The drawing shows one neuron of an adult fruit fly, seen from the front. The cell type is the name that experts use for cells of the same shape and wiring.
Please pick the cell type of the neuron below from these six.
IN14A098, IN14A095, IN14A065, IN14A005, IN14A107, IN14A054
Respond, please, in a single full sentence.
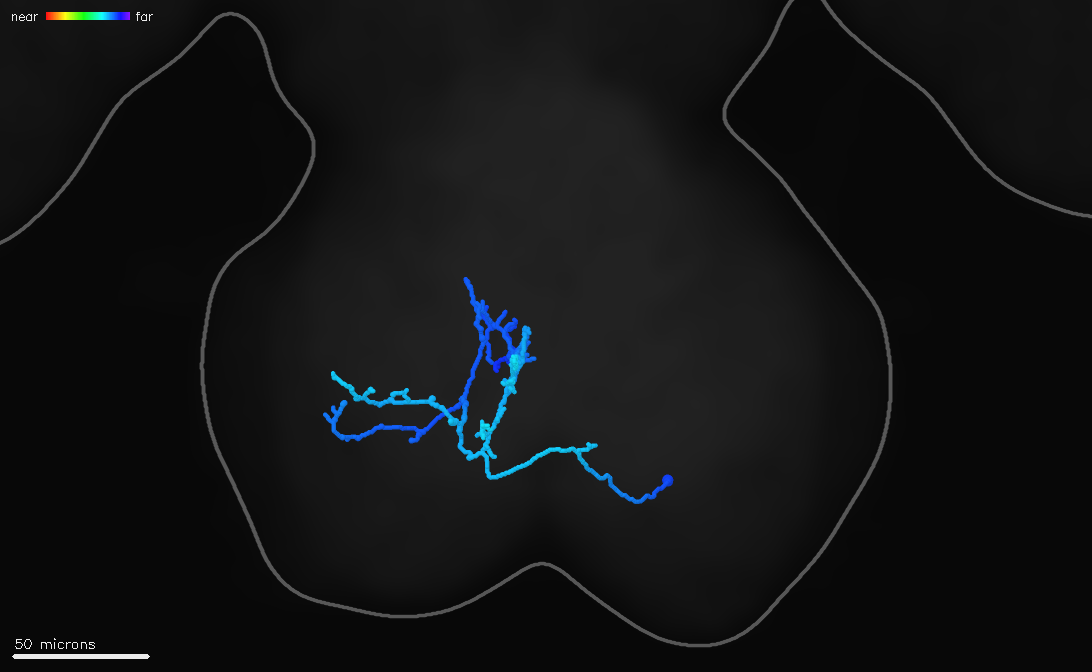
The cell type of this neuron is IN14A065.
